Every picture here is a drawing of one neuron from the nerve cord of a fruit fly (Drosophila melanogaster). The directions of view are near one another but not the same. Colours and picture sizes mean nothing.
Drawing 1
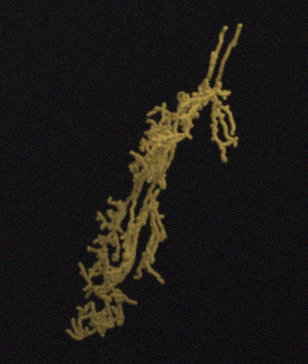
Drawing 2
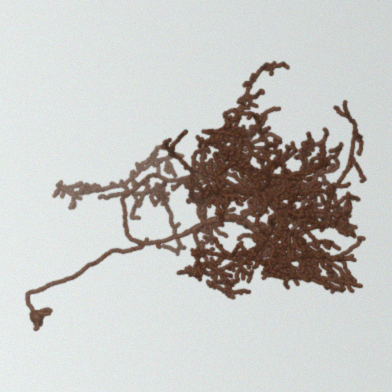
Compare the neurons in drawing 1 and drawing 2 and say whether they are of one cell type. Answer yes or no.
no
